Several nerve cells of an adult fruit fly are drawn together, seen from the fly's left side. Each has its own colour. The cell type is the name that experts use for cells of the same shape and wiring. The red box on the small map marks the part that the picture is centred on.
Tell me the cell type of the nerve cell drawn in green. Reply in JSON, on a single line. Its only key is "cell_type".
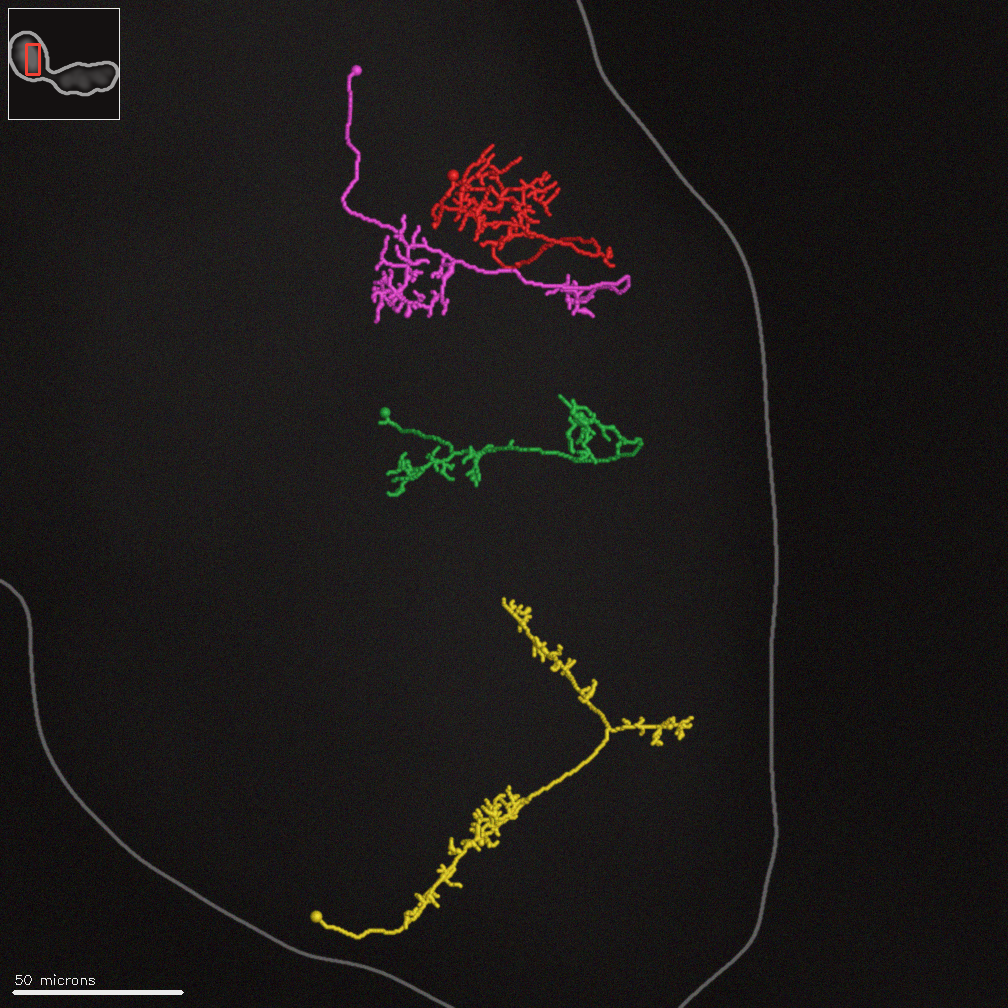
{"cell_type": "Tm5Y"}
